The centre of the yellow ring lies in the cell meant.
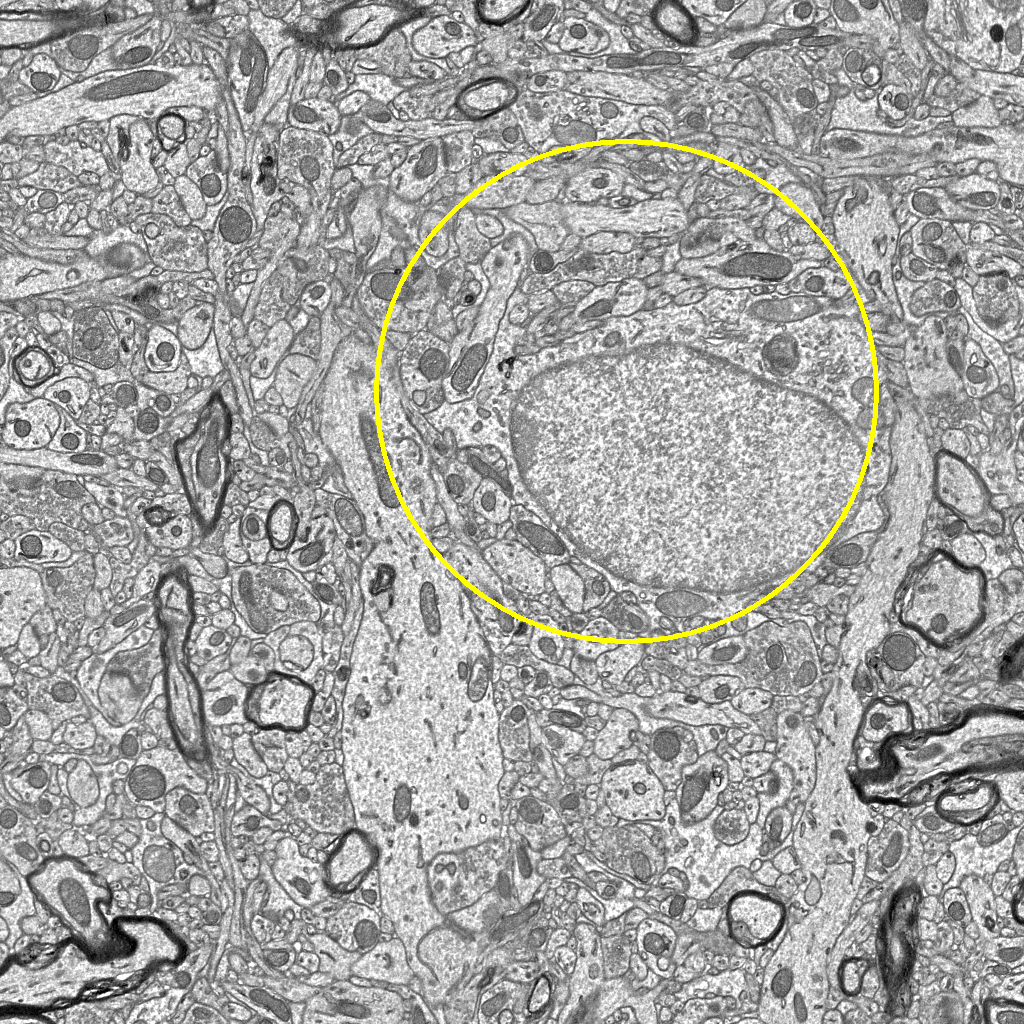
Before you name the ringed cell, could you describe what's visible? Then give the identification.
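A large oval nucleus, longer left to right than top to bottom, appears whole within the section. Its outline is smooth, lacking deep infoldings of the envelope, and no distinct nucleolus is seen in this plane. Just beyond its upper left edge, a small cluster of black specks lies in the cytoplasm. The cell is an astrocyte.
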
